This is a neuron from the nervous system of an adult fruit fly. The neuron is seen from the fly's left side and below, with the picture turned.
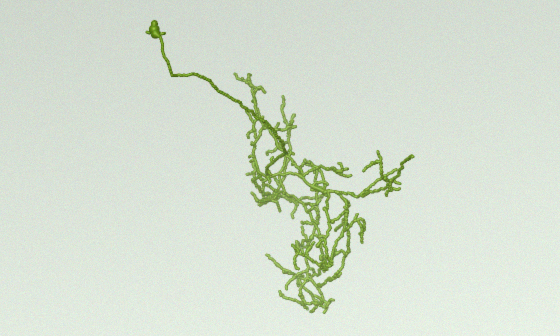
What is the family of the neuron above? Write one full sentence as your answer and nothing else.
This neuron is of the family hemilineage MX3.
